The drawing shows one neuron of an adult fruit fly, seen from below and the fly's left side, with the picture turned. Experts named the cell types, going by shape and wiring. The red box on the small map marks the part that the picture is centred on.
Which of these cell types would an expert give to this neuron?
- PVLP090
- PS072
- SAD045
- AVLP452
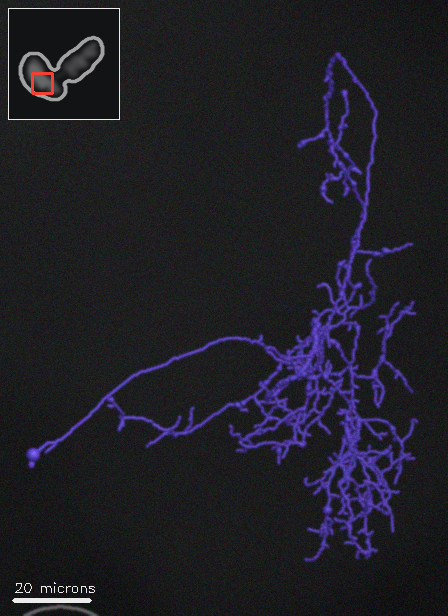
PVLP090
